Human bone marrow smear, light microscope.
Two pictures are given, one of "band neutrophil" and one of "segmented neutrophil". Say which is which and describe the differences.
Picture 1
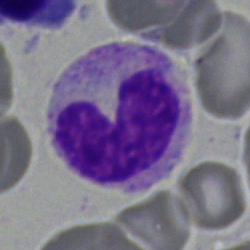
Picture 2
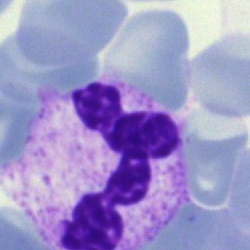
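Picture 1 shows the band neutrophil, and picture 2 shows the segmented neutrophil. Start with the nucleus: in picture 1 it is kidney-shaped, with a deep notch that opens toward the top. In picture 2 the nucleus is in lobes, and no nucleoli are visible in any of them; its chromatin is dark purple and coarsely clumped, with small paler patches between the clumps.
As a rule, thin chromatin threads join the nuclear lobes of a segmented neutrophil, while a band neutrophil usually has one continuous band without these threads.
The cytoplasm differs a little too: pale lilac in picture 1, with its widest band at the upper left of the nucleus, and plentiful and pale pinkish-lilac in picture 2. Both have fine granules scattered through the cytoplasm, purple in picture 1 and pinkish-purple in picture 2.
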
